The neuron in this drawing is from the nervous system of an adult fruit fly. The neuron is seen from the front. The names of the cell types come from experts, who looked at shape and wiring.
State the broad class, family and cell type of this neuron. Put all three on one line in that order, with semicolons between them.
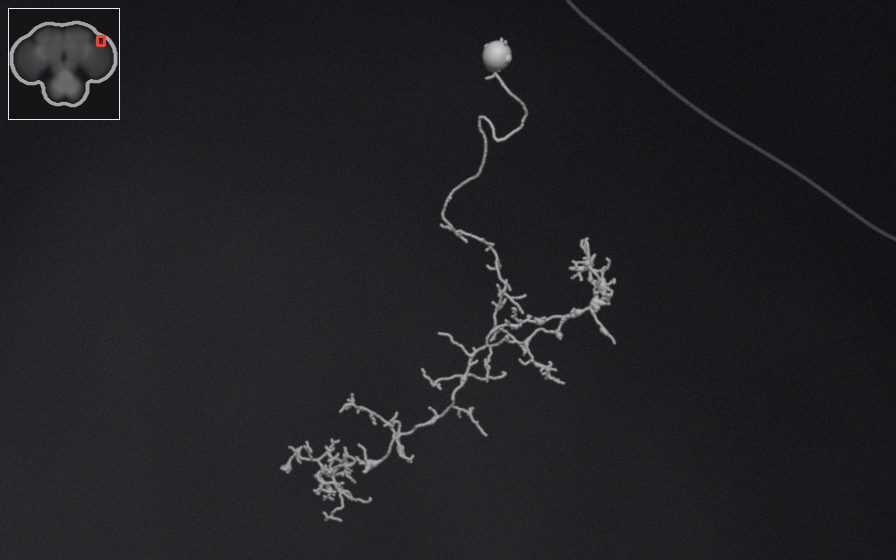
optic-lobe intrinsic neuron; Mi; Mi2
